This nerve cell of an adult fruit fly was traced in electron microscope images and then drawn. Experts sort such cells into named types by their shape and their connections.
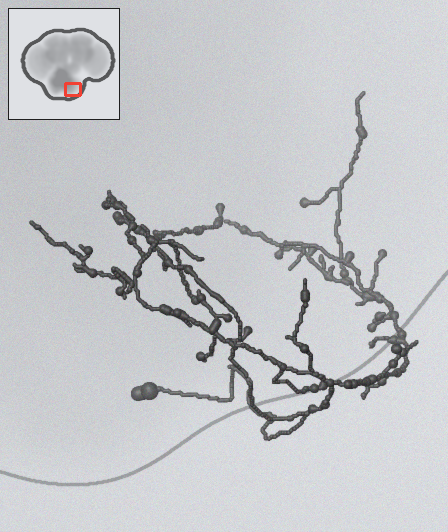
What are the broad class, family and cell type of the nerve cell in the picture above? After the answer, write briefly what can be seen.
This is a nerve-cord intrinsic neuron. The family is hemilineage 01B. Its cell type is IN01B035. The picture shows dozens of branch ends. As drawn here it is about as wide as it is tall.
